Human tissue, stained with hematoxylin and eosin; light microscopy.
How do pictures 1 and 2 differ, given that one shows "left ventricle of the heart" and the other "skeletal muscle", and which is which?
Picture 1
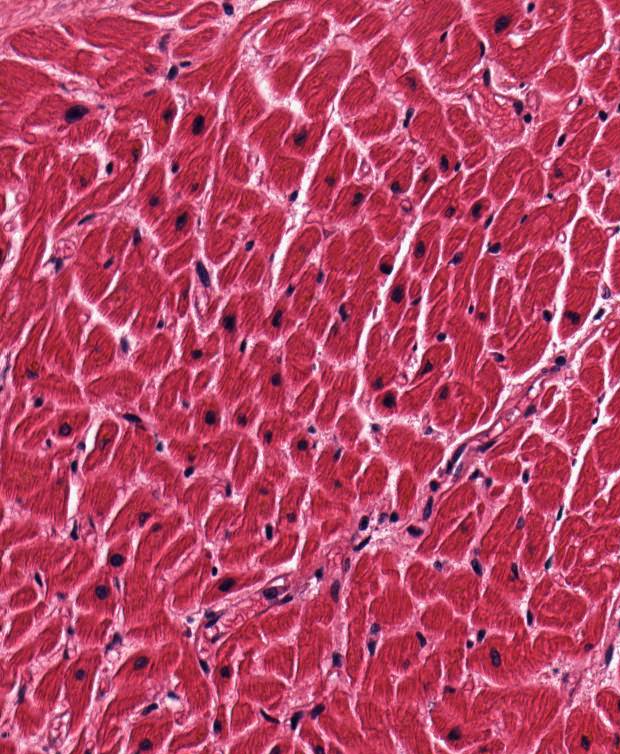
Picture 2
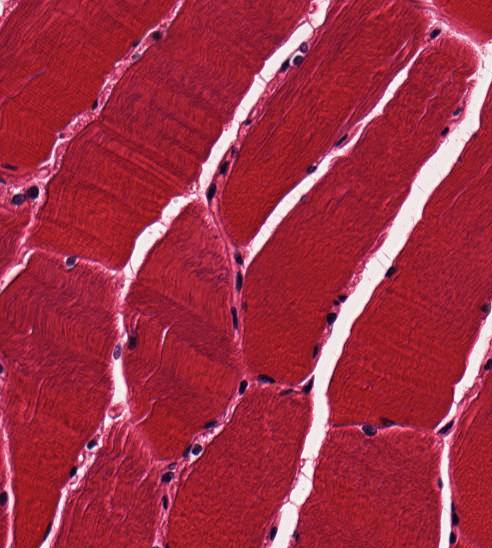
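Let me see: the left ventricle of the heart is picture 1, and skeletal muscle is picture 2. In the first, muscle fibres fill the whole field with no epithelium or glands, and they branch and join into an interlacing network, mostly cut obliquely. Their cytoplasm is a deep uniform red, and thin interstitial tissue between them holds small elongated dark nuclei. In the second, the nuclei are small, dark and flattened and sit at the edges of the fibres.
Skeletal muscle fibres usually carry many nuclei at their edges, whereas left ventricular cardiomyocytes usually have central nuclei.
White empty clefts also separate many of the second picture's fibres along their borders.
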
